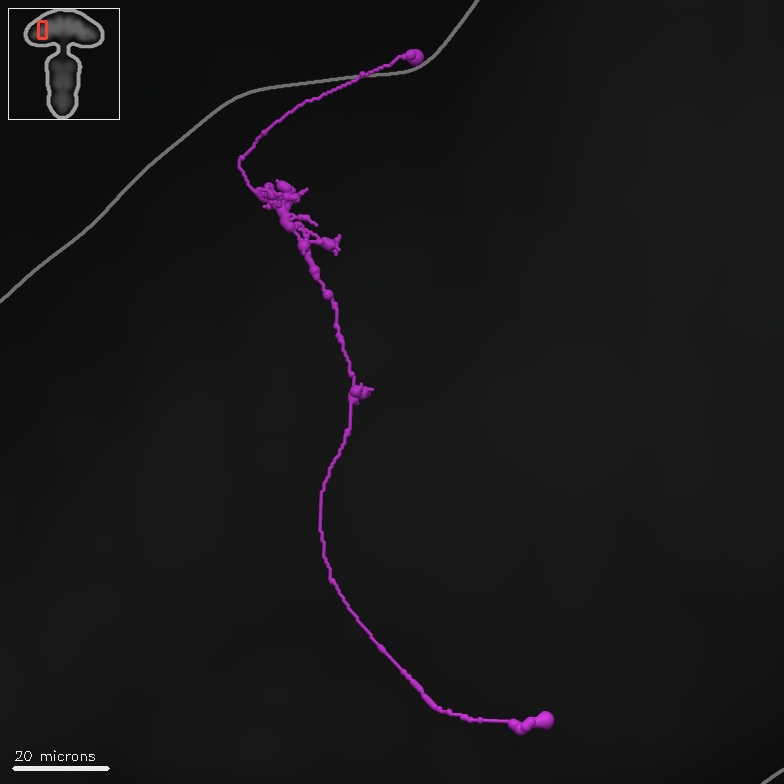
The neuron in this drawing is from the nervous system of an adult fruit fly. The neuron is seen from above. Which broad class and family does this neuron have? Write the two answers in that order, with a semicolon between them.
optic-lobe intrinsic neuron; Tm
